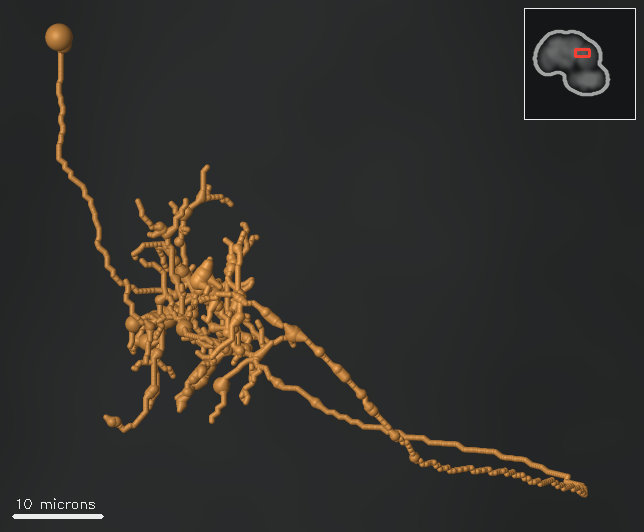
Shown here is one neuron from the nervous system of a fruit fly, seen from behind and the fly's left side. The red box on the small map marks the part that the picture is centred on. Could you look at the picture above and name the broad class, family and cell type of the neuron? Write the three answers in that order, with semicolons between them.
optic-lobe intrinsic neuron; Tm; Tm6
